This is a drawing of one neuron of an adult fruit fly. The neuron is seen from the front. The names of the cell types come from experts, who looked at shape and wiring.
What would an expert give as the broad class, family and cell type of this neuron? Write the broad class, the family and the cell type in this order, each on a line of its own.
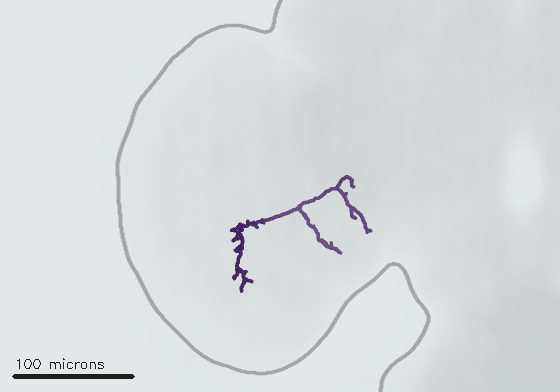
optic-lobe intrinsic neuron
TmY
TmY9a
